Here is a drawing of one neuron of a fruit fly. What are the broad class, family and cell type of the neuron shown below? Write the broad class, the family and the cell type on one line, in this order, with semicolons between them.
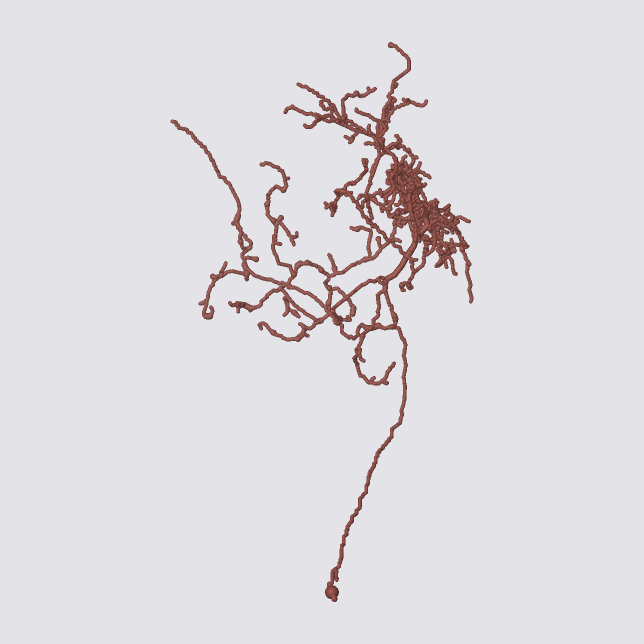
central-brain intrinsic neuron; hemilineage VLPl&p1_lateral; CB0282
